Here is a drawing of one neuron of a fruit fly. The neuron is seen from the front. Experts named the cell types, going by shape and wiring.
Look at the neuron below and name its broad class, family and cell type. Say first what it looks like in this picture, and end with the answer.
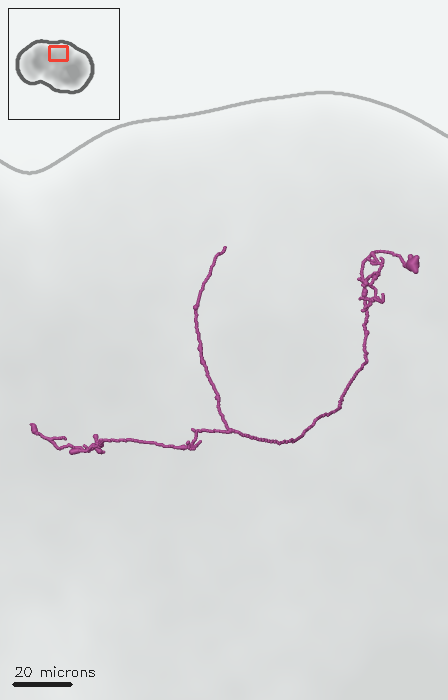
From left to right in the picture it spans about 140 microns. As drawn here it is wider than it is tall. This is a central-brain intrinsic neuron. The name of its family is class Kenyon Cell. Its cell type is KCa'b'-m.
